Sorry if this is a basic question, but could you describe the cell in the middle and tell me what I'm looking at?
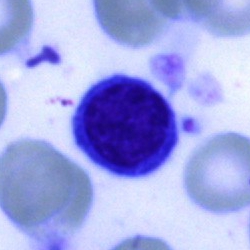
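Look at the chromatin first: dense, dark purple, coarsely clumped, and there aren't any nucleoli to be seen. Around the nucleus the cytoplasm is just a thin rim of deep blue, with no granules in it. That's a lymphocyte.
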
